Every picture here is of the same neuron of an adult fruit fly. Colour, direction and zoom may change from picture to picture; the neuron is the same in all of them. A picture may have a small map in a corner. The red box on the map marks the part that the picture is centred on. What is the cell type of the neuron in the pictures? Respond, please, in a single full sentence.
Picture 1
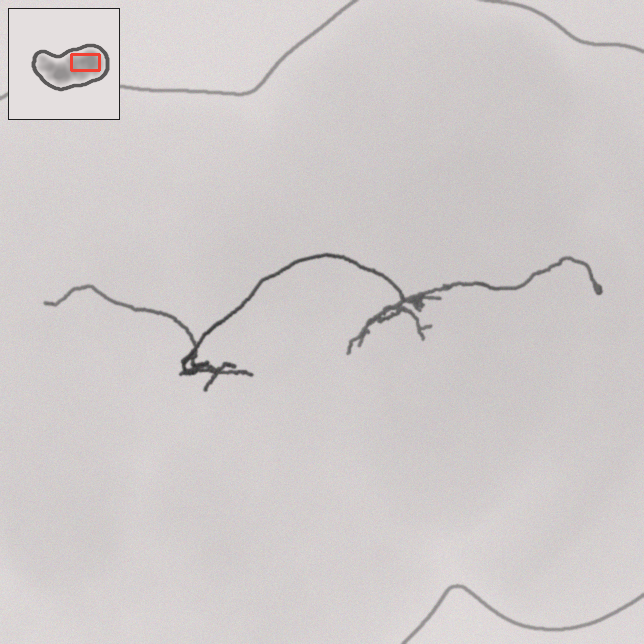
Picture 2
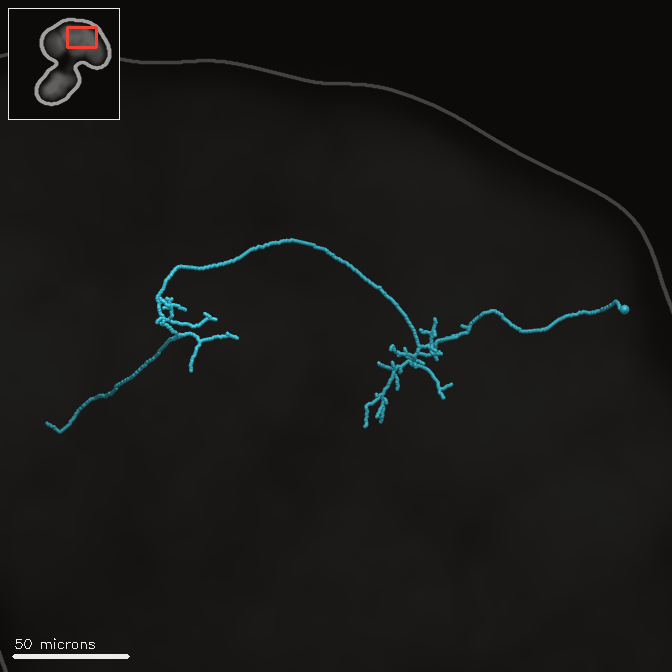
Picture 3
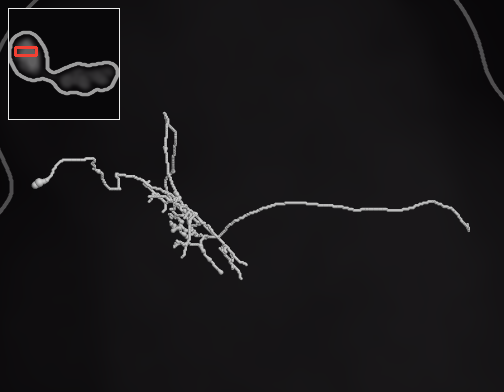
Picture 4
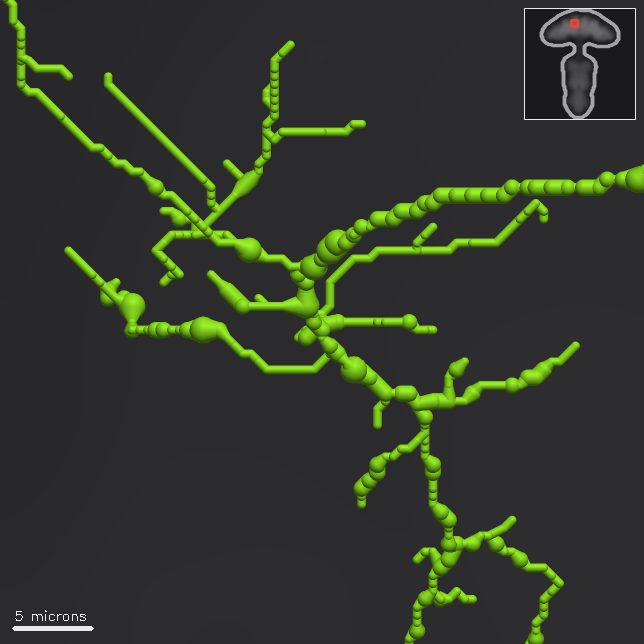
It is to cell type LAL093 that the neuron belongs.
